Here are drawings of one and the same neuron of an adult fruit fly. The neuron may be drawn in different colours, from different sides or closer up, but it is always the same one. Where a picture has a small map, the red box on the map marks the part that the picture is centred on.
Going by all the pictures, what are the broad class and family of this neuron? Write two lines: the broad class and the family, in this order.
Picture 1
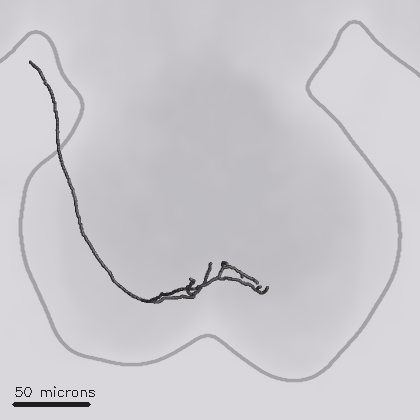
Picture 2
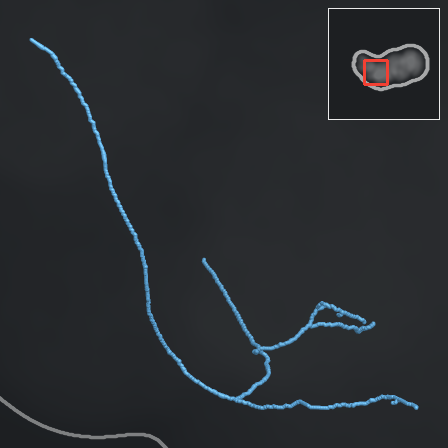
sensory neuron entering the nerve cord
class mechanosensory tactile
